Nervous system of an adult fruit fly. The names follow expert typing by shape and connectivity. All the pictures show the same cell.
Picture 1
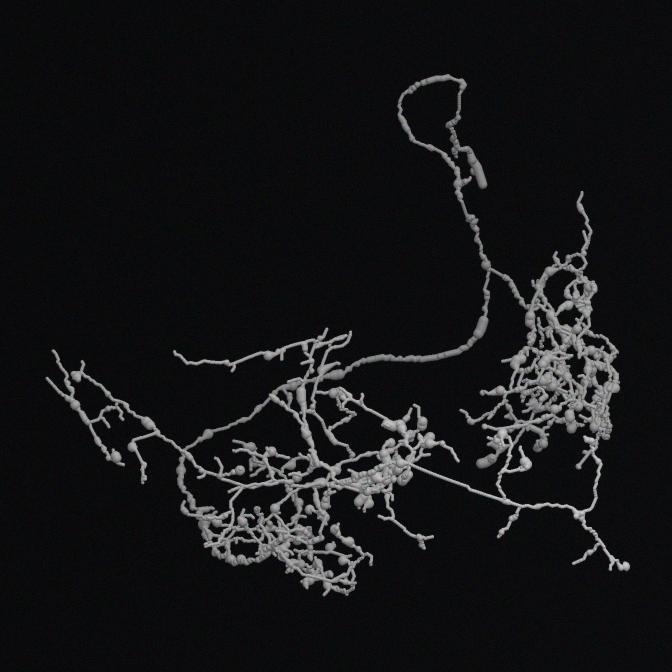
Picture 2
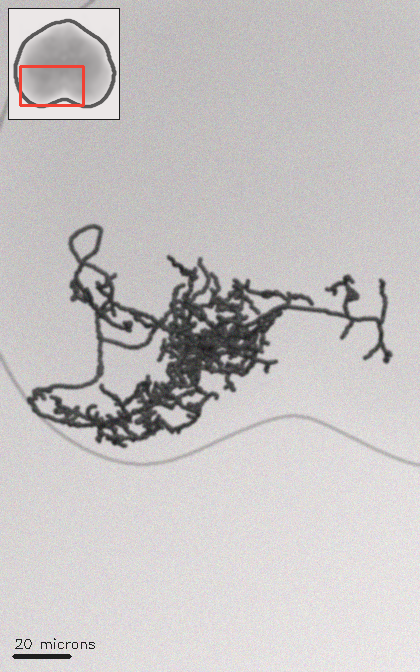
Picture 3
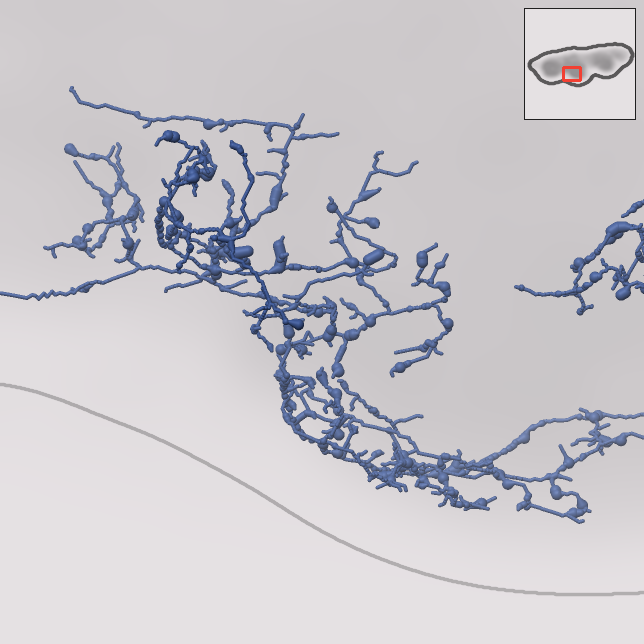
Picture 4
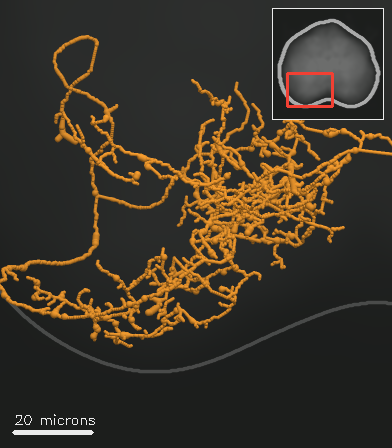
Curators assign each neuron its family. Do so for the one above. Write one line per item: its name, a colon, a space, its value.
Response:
family: class mechanosensory tactile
